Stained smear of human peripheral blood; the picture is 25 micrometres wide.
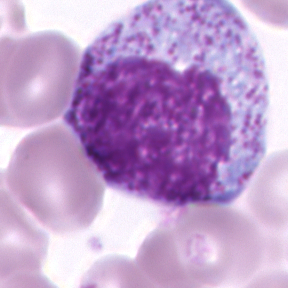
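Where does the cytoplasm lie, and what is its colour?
It is pale bluish-grey and lies mainly to the upper right of the nucleus.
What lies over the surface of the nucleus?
Granules also lie there.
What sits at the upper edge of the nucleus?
A small pale clear spot.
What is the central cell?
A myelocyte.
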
